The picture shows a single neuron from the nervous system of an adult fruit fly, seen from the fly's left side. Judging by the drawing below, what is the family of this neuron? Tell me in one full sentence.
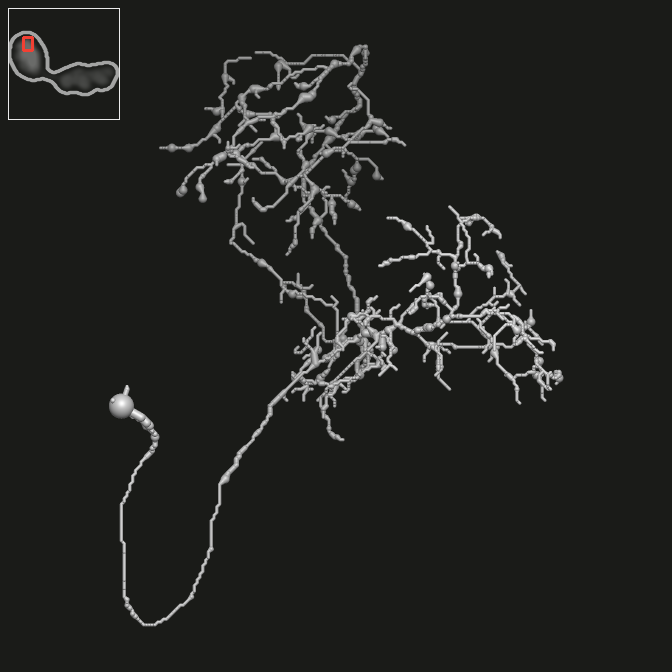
Grouped by family, the neuron goes with hemilineage SIPa1_ventral.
